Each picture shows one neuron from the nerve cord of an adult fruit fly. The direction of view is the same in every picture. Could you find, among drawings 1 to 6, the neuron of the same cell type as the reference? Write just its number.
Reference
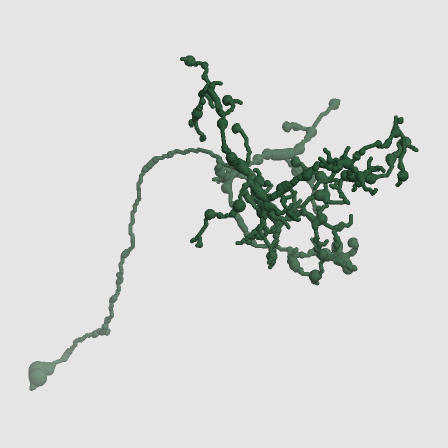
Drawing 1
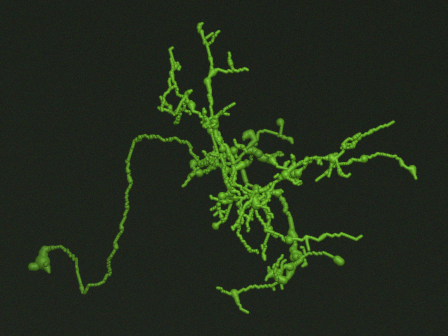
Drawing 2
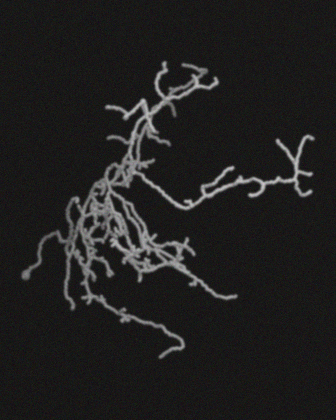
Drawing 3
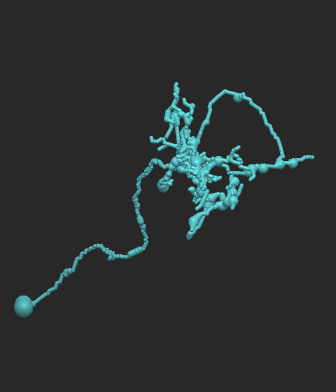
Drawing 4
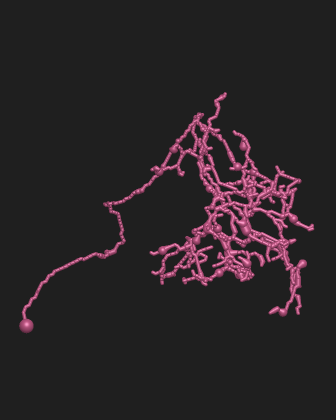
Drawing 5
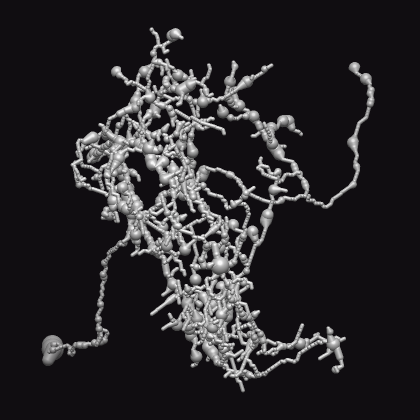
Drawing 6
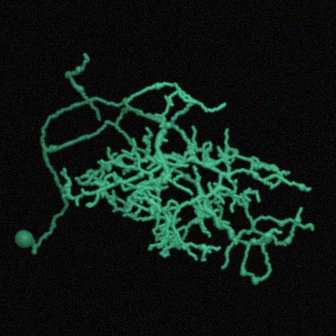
1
